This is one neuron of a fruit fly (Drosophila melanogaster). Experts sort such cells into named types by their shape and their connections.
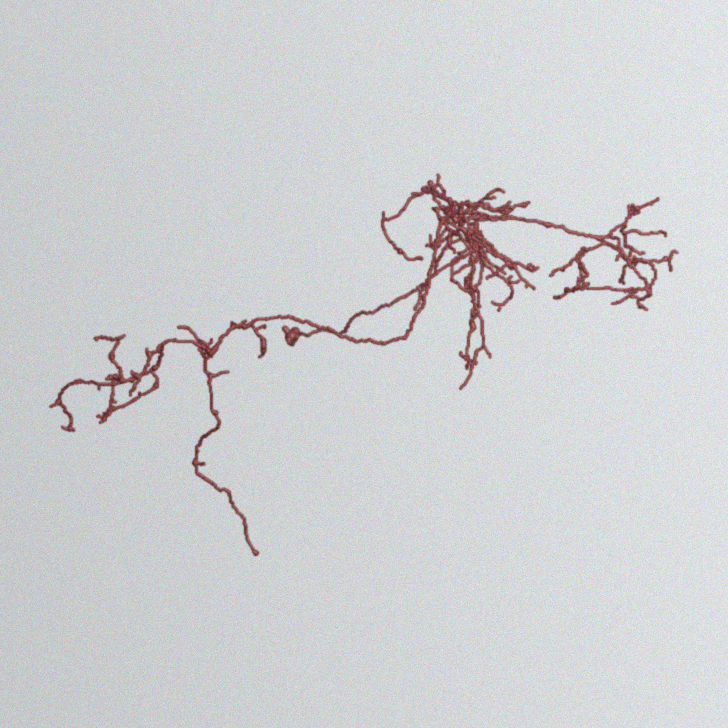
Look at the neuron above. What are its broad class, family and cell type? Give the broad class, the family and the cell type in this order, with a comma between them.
central-brain intrinsic neuron, hemilineage DM6_dorso_lateral, SIP076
